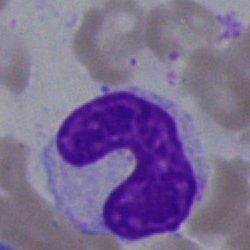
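Band neutrophil in the centre, and you can see its nucleus bent into a horseshoe shape. The hollow of that bend opens toward the lower left. Around it the cell outline is roughly round, and there are no nucleoli visible in the nucleus.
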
